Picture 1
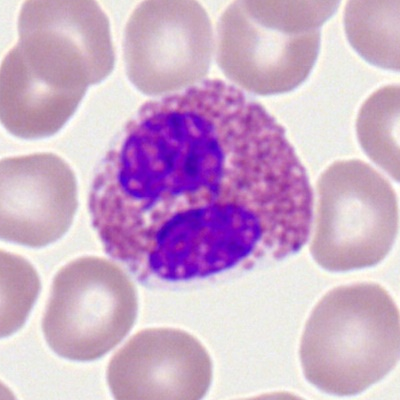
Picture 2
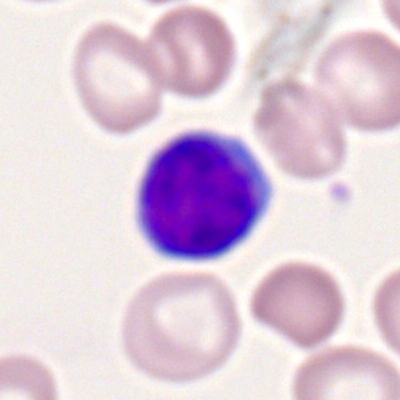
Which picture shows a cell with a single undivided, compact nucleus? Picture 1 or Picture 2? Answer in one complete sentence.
The cell shown in Picture 2 has a single undivided, compact round, oval or kidney-shaped nucleus.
